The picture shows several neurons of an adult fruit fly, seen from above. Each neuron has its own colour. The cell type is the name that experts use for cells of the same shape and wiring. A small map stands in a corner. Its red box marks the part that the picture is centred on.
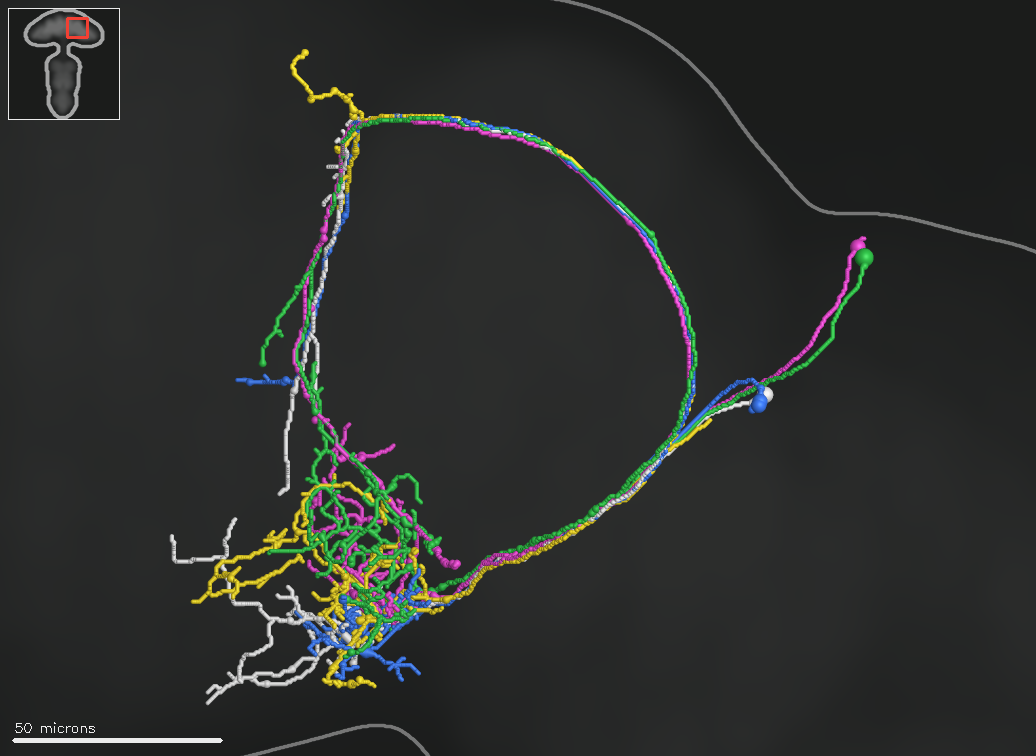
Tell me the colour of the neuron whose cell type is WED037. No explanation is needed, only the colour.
magenta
